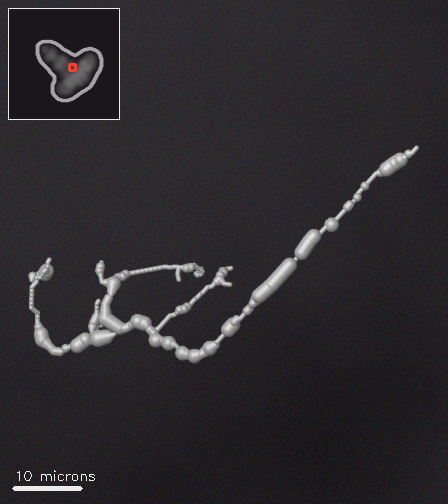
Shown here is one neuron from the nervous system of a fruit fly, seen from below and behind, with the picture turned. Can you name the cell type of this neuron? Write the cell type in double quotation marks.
"LgLG3"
